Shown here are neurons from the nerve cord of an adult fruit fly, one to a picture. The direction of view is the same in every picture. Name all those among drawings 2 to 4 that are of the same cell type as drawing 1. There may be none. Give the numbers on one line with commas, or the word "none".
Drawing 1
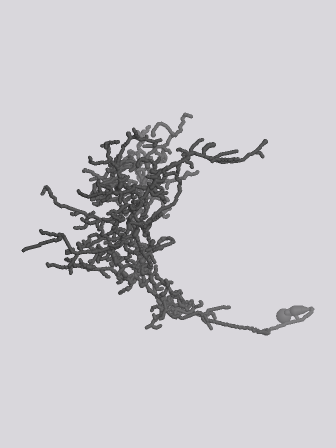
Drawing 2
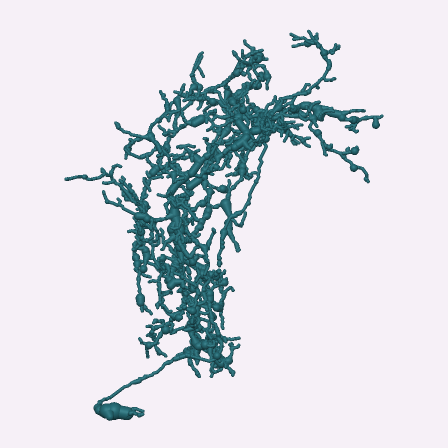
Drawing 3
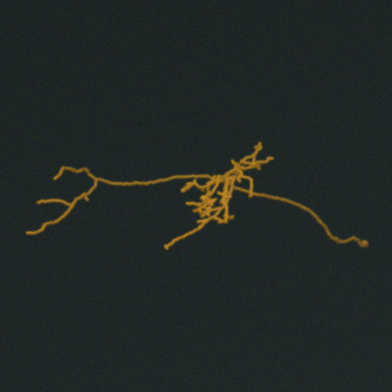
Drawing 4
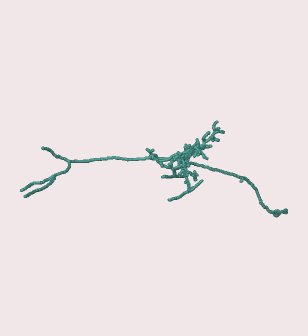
2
